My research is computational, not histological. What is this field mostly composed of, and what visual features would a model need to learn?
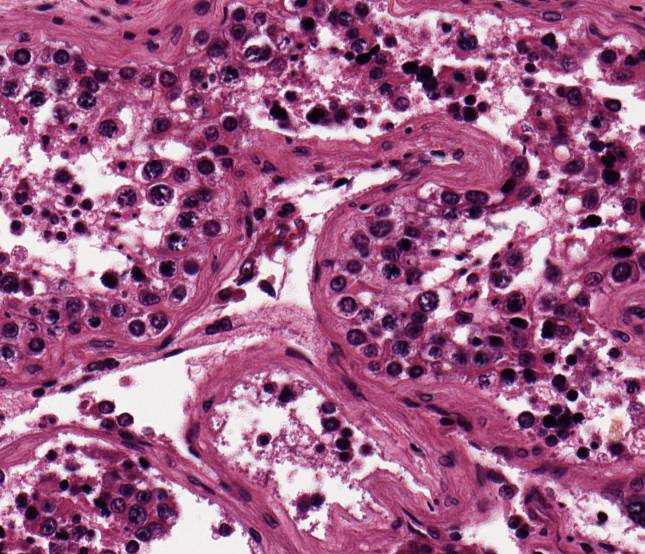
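Seminiferous tubule is what fills most of this field, as several closely packed, curved profiles full of cells. Between them runs a scant narrow strip of pink fibrous tissue, and I see no fat cells. Inside the profiles the cells lie loosely, with many irregular clear spaces and no orderly central lumen.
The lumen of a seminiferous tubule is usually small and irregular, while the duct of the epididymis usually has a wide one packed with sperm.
Among the larger cells lie many small, very dark, dense round nuclei, most numerous toward the profiles' centres.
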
